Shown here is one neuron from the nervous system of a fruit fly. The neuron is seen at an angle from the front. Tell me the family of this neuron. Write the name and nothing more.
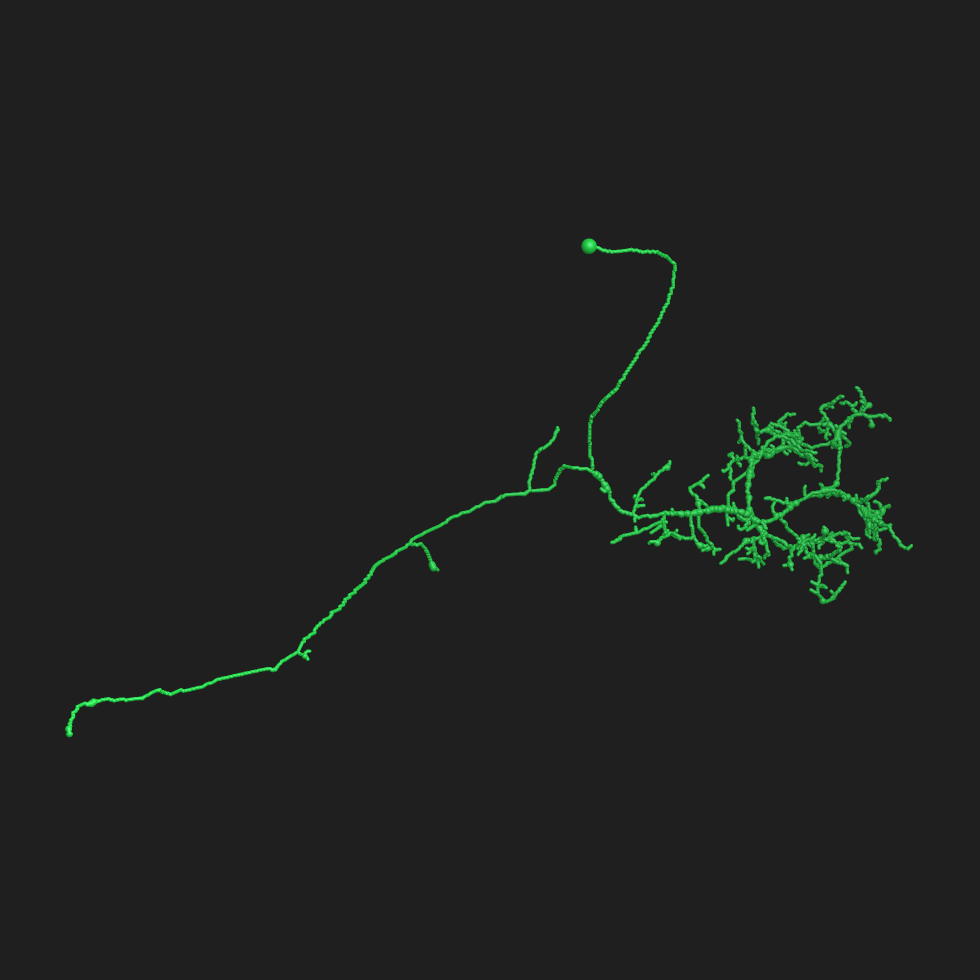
hemilineage 23B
